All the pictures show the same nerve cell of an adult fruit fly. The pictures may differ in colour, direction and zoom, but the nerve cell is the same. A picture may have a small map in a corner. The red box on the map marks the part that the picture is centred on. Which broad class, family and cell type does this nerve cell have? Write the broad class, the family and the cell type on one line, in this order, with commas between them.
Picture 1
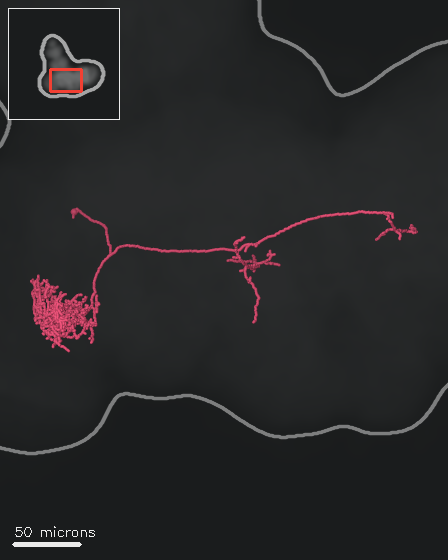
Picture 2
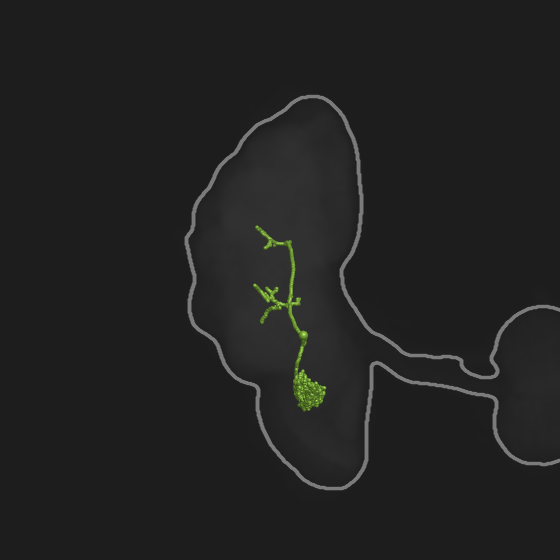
visual projection neuron, hemilineage VPNp1_lateral, LoVP92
